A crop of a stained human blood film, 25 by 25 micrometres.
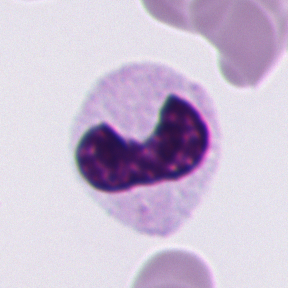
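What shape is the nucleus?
Kidney-shaped, with its notch on the upper side.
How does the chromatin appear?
Dense and dark purple, with a few small lighter flecks.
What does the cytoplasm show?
Only fine, faint purplish speckling rather than coarse granules.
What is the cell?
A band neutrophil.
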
